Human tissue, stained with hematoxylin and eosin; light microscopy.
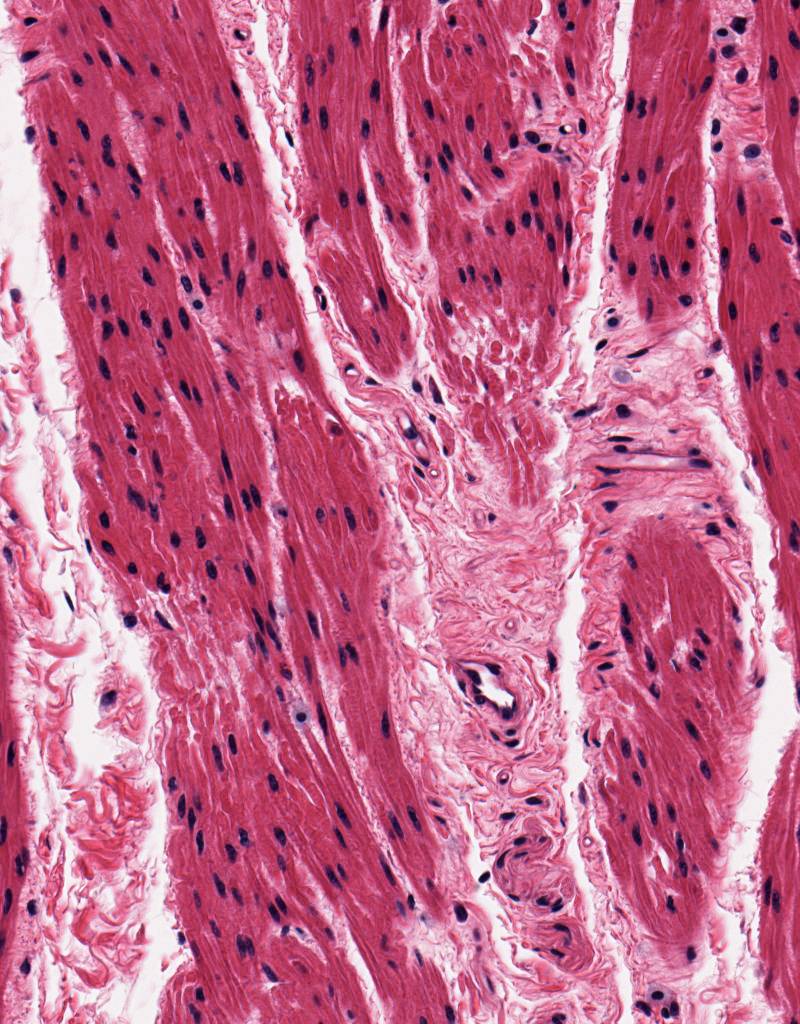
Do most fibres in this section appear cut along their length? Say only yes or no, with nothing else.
Yes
